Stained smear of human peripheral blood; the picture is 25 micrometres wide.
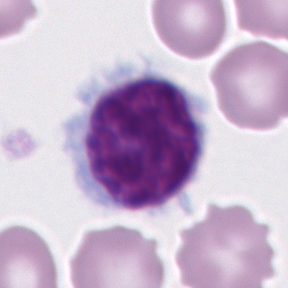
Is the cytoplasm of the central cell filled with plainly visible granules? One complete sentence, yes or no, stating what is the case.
No, granules are not seen anywhere in its cytoplasm.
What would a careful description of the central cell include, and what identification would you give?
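Checking the edges first, hair-like projections are most prominent along the left and upper sides of the cell. Next, the nucleus is roughly round, without a deep indentation or lobes, measures about 11 by 10 micrometres and fills about 70% of the cell's area. Then the cytoplasm, a pale greyish blue, forms a rim wider on the left of the nucleus than on the right. Last, the cell is about 13 micrometres across. This is a hairy cell.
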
